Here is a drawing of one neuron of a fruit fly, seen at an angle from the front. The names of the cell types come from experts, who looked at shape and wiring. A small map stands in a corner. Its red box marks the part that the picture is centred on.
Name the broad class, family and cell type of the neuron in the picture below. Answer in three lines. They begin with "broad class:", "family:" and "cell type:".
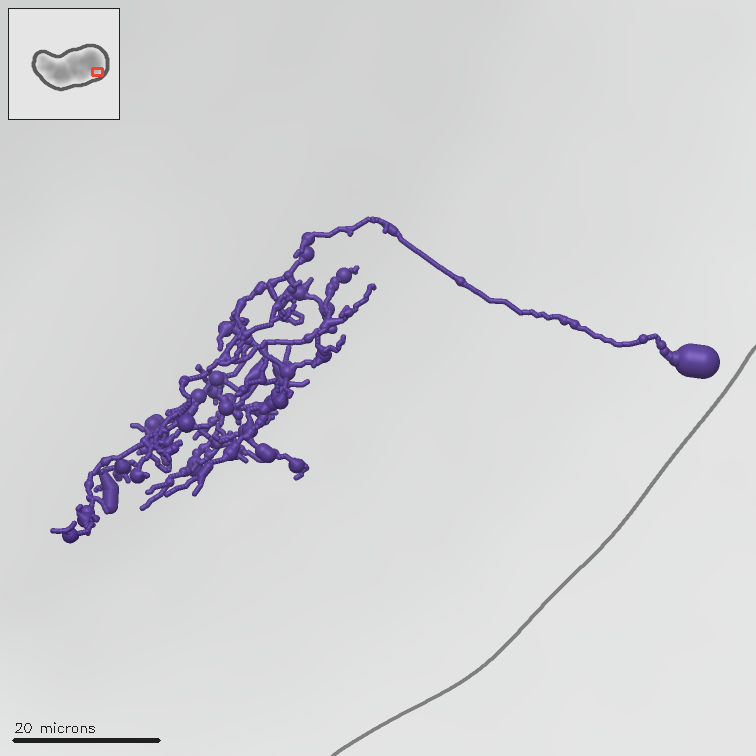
broad class: optic-lobe intrinsic neuron
family: Cm
cell type: Cm7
